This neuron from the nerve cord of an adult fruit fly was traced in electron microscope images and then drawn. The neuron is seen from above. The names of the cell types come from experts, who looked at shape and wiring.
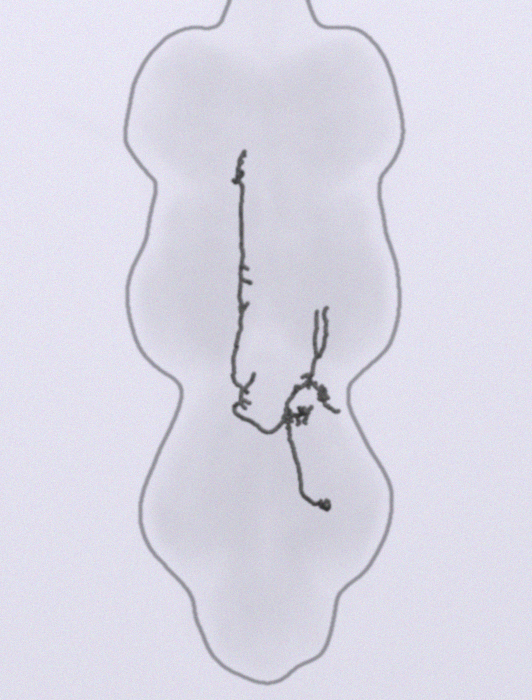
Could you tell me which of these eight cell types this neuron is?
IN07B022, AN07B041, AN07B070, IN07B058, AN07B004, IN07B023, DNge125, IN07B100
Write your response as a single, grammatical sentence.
This neuron is recognized as the cell type IN07B100.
